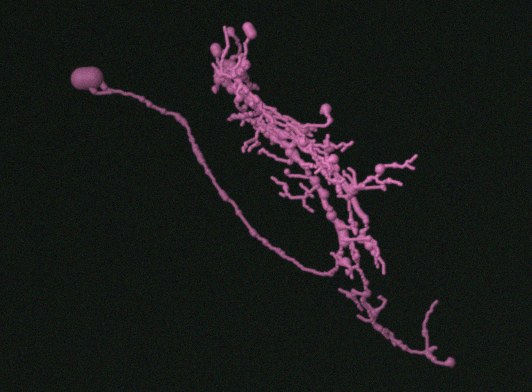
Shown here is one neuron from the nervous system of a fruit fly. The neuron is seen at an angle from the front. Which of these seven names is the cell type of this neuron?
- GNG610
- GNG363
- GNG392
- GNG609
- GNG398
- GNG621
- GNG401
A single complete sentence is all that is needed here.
This neuron is assigned to the cell type GNG363.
